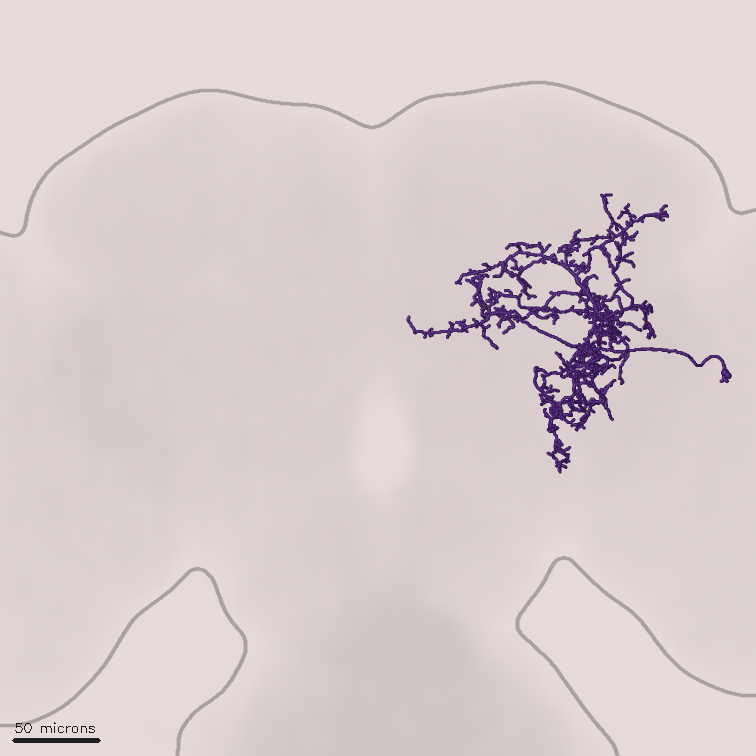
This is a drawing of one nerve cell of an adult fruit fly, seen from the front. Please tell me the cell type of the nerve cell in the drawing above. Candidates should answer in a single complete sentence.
To this nerve cell applies the cell type name CB2281.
